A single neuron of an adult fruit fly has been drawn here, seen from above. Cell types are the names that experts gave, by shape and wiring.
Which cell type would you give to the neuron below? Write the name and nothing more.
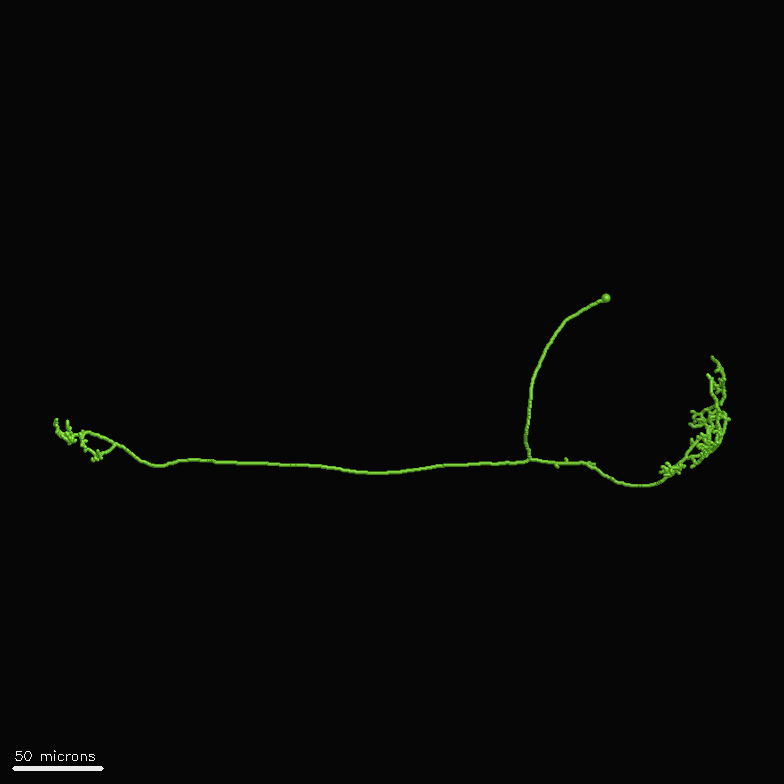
CB0140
